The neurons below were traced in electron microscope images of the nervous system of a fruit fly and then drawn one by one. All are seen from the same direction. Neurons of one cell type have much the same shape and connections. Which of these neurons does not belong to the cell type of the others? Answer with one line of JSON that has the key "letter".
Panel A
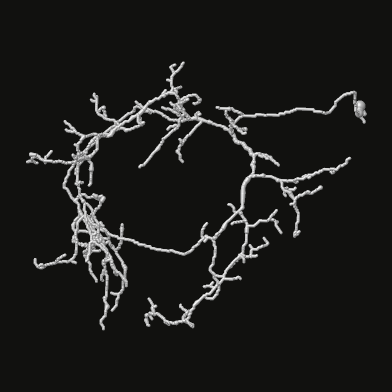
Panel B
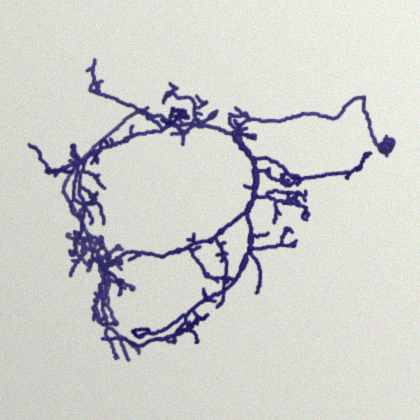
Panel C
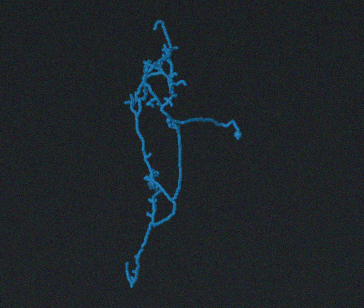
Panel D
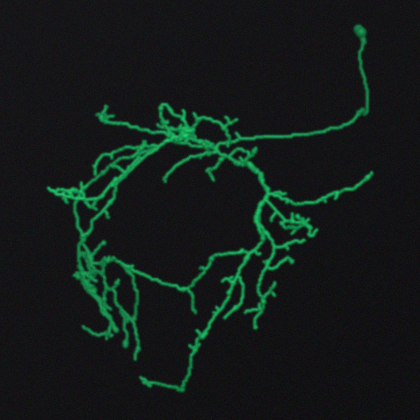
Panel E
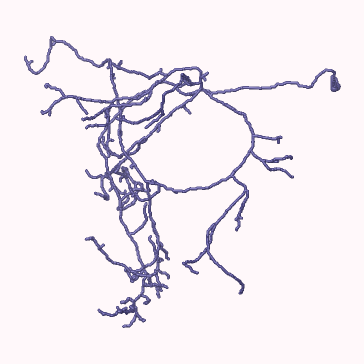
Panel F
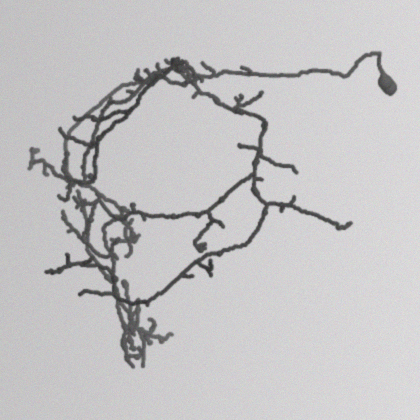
{"letter": "C"}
